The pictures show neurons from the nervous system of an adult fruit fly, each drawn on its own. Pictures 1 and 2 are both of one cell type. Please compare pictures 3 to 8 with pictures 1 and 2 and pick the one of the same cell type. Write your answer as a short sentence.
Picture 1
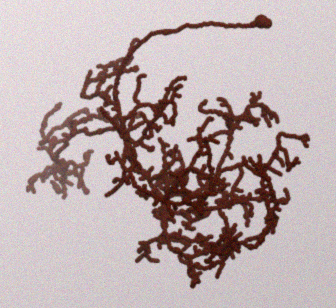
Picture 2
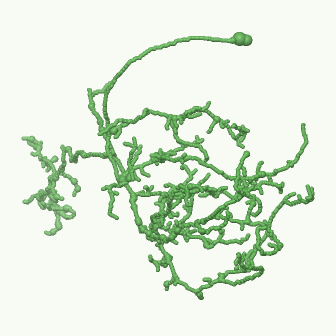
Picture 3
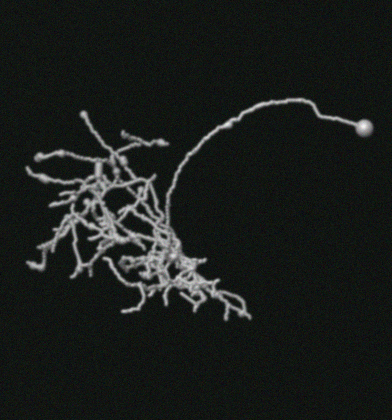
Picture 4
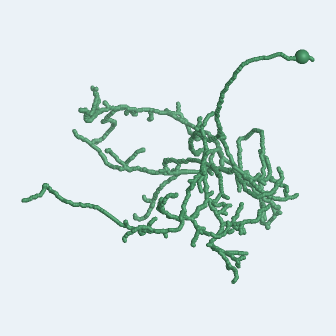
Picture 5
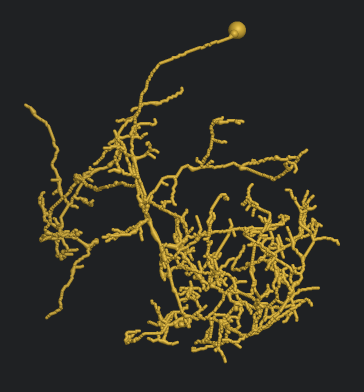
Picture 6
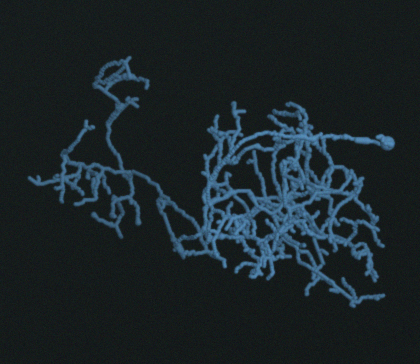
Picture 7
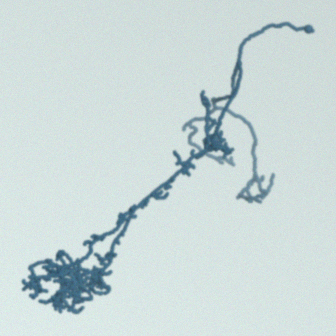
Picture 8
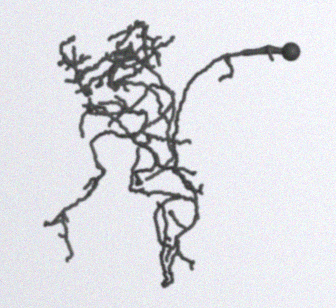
Picture 5 is of the same cell type.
